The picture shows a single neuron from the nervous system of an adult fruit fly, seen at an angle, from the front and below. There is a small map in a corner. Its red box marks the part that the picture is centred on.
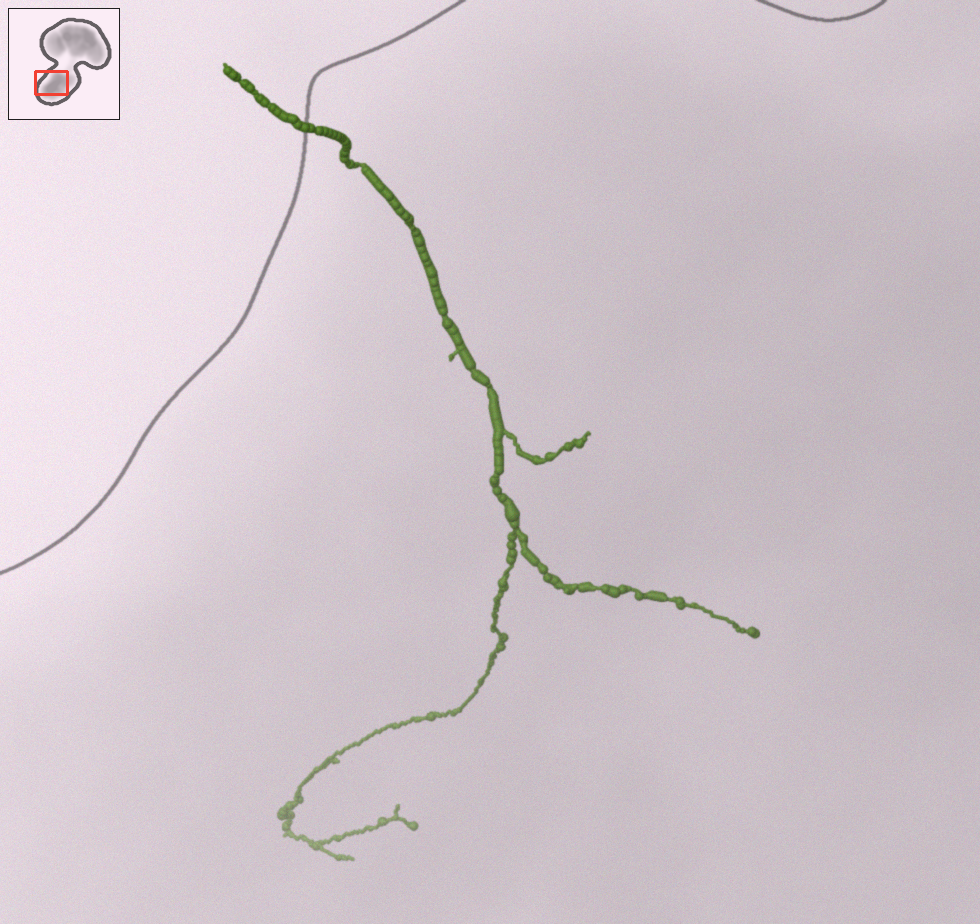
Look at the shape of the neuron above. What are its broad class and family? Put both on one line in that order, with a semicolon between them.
sensory neuron entering the nerve cord; class mechanosensory proprioceptive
